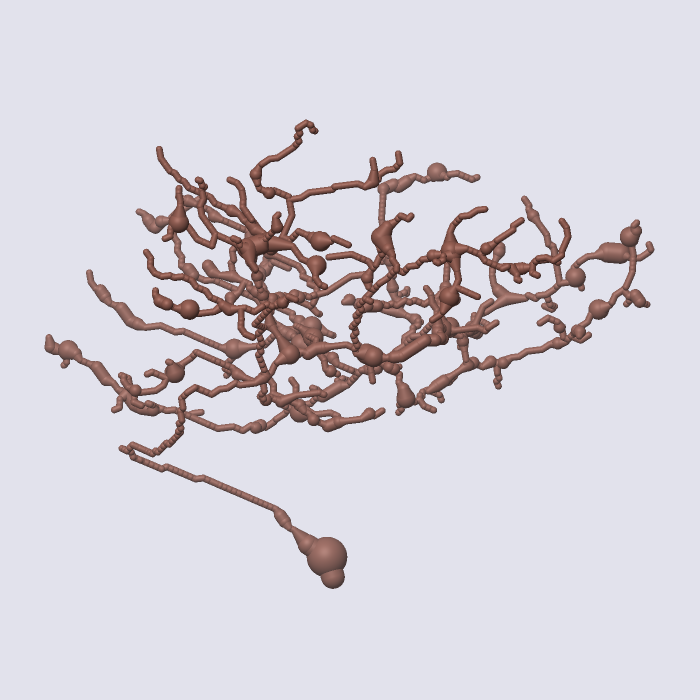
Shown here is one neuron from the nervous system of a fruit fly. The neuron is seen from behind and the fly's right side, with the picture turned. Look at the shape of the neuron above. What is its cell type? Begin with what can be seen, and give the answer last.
The cell body is at the bottom of the picture. Dozens of branch ends can be seen. This is an optic-lobe intrinsic neuron. Its cell type is Mi14.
